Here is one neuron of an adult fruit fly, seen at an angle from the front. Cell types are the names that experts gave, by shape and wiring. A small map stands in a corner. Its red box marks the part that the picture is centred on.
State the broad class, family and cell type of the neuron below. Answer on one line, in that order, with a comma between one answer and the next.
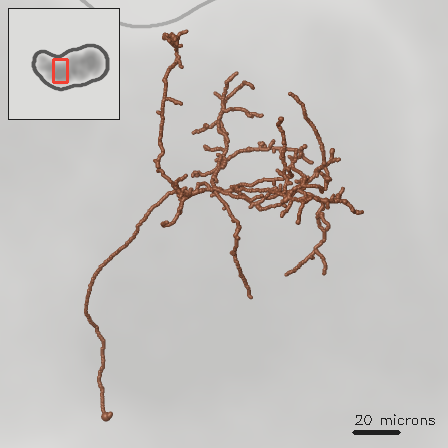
nerve-cord intrinsic neuron, hemilineage 06B, IN06B071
